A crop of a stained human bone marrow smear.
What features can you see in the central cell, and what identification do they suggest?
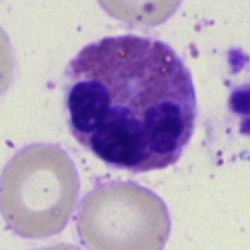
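Let me see: the outline is roughly round. The chromatin is dense, dark purple and coarsely clumped, and I can find no nucleoli in the nucleus. There is plenty of cytoplasm, and it stains a mottled purple. This is an eosinophil.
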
